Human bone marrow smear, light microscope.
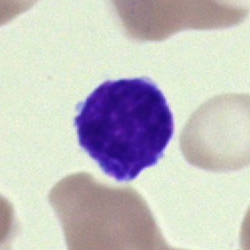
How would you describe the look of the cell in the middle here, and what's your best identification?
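The cell is roughly round, its edge slightly bumpy and irregular. Its nucleus occupies nearly the whole cell, with coarsely clumped, dark purple chromatin. Cytoplasm appears only as a scant rim, with a small pale bluish bit at the left edge. It is a lymphocyte.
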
